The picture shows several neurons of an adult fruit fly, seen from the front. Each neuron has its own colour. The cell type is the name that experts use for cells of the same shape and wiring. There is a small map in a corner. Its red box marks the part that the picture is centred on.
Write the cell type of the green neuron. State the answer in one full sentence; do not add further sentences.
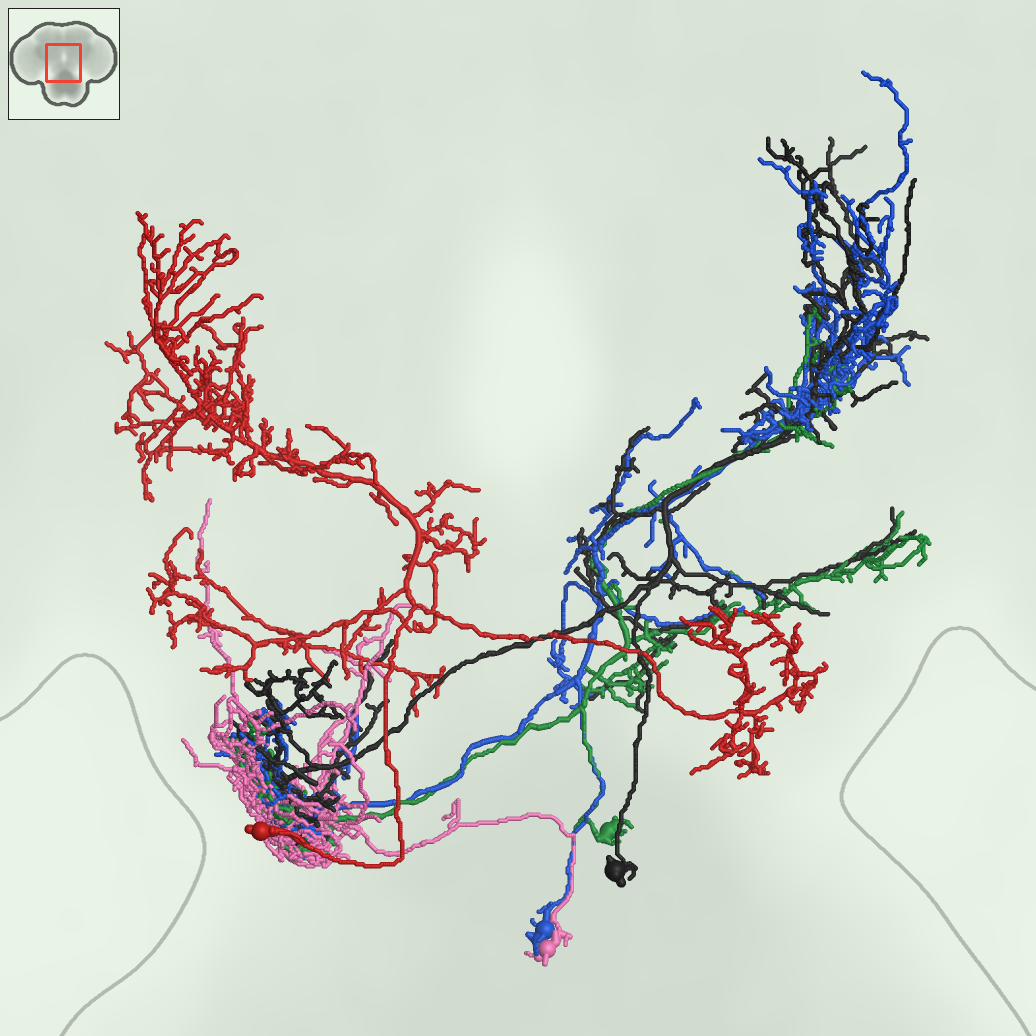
The neuron is of cell type GNG527.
